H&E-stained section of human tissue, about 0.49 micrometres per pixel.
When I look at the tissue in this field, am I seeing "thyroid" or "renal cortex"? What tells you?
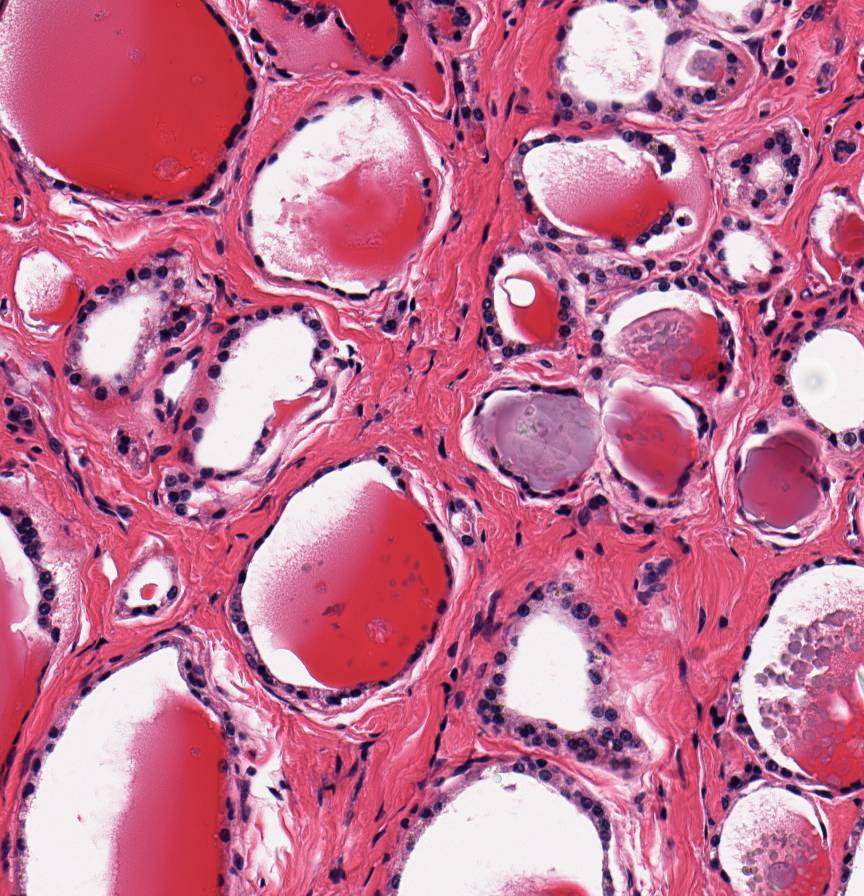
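It is thyroid. Closely set round to oval follicles are separated by bands of pink fibrous stroma. Each has one layer of flattened to cuboidal lining cells with dark round nuclei. Red lumen material often pulls away from the lining, leaving white clear edge zones.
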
